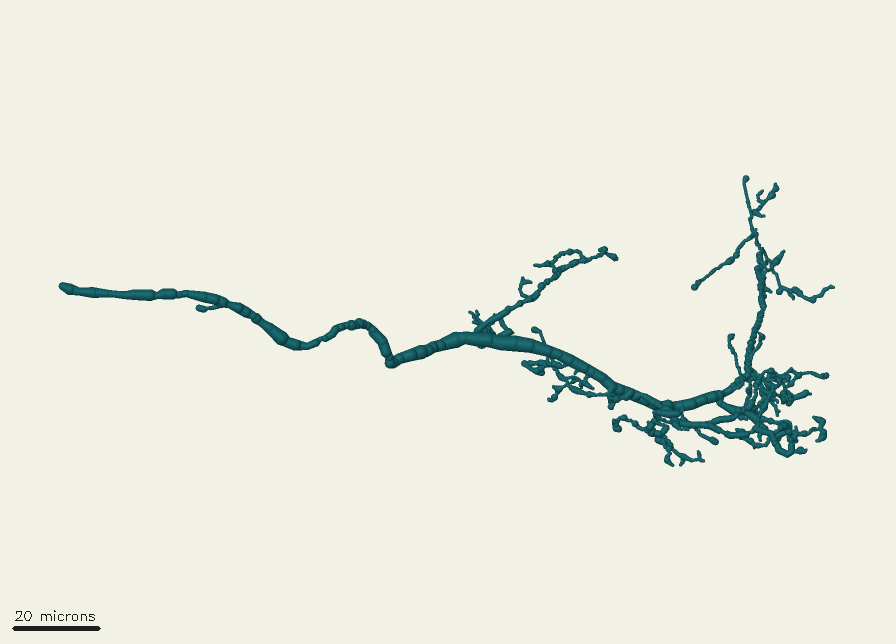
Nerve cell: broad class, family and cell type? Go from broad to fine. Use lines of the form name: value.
broad class: sensory neuron entering the nerve cord
family: class mechanosensory proprioceptive
cell type: SNpp30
